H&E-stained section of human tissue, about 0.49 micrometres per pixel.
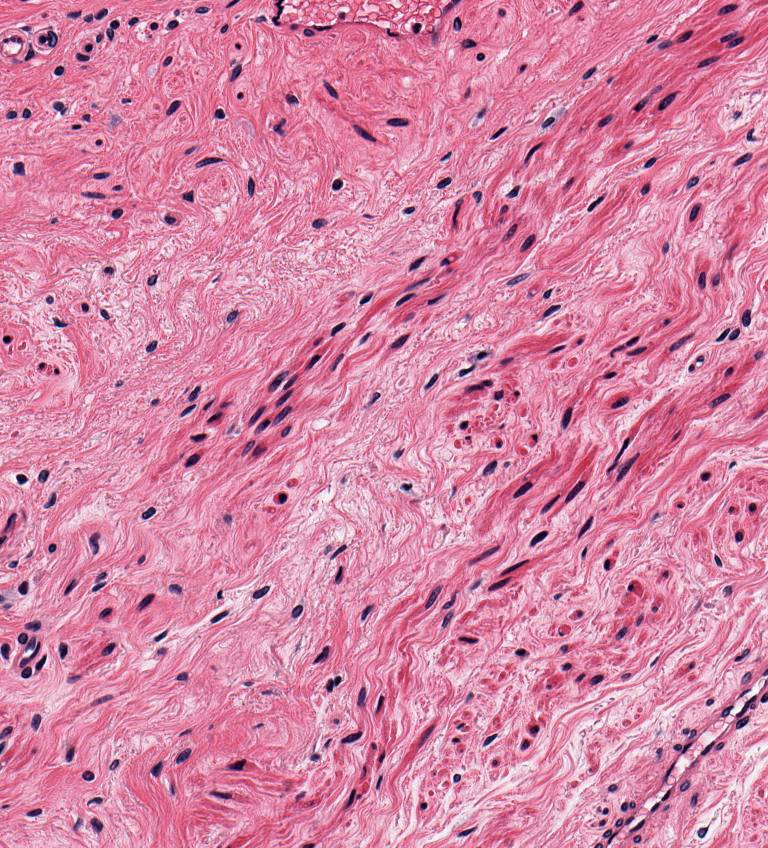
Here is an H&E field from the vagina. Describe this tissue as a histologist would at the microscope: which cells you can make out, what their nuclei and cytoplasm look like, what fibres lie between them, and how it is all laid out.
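Spindle-shaped cells predominate, their nuclei dark, elongated and tapering. Collagen bundles are pink and wavy. Just right of the centre lie small capillaries containing red blood cells.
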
